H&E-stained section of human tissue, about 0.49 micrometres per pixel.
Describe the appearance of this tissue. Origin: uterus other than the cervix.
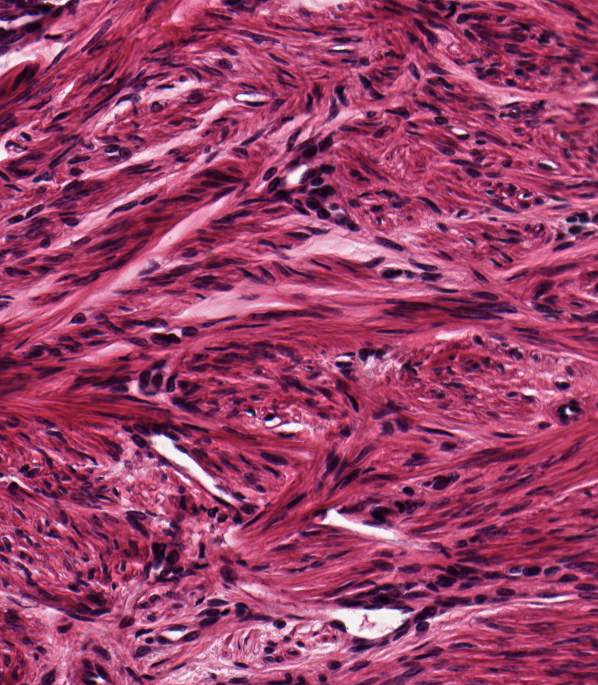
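Look first at the bundles cut lengthwise: most of their nuclei are elongated and lie parallel to the long axis of their cells. Each cell has plenty of bright pink cytoplasm, drawn out into long fibrillary strands. Against that pink, the nuclei stand out dark purple. Notice too how tightly the cells are packed, with very little stroma between them.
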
